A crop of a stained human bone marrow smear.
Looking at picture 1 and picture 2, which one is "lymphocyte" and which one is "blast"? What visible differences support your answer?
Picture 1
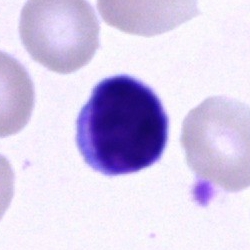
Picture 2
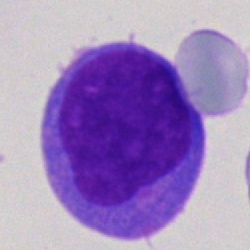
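You've got the lymphocyte in picture 1 and the blast in picture 2. The lymphocyte is round with a smooth outline, and its chromatin is dense and dark purple.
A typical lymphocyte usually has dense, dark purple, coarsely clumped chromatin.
In the blast the chromatin is finely stippled rather than clumped into coarse dark blocks.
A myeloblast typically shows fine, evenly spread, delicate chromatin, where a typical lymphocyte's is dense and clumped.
The blast's nucleus sits off-centre toward the upper right, and its cytoplasm stains blue. Neither cell shows distinct granules in its cytoplasm, and the lymphocyte's has no vacuoles either. The blast has a few tiny projections standing out from its top edge and a red blood cell touching its upper-right edge, whereas the lymphocyte touches none of the red cells around it.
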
